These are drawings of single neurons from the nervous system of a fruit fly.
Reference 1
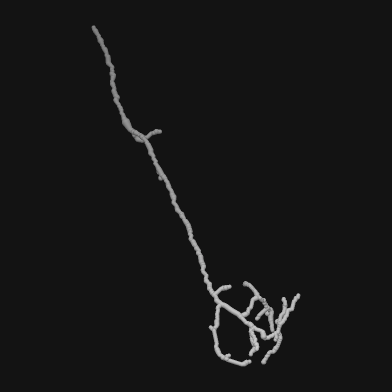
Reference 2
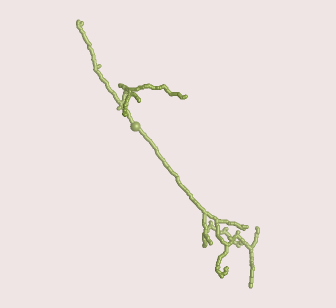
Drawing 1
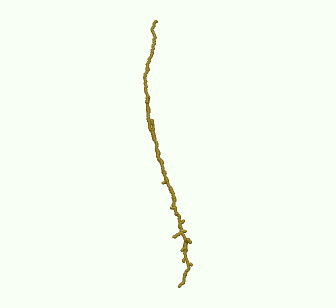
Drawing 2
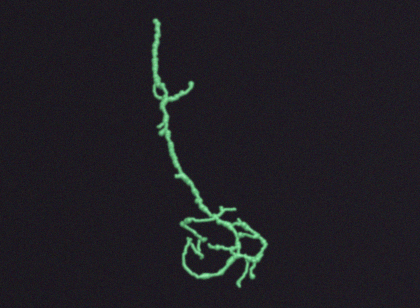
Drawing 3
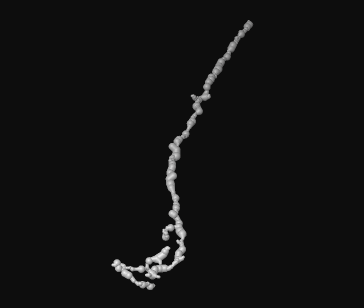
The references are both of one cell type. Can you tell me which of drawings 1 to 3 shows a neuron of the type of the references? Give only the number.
2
